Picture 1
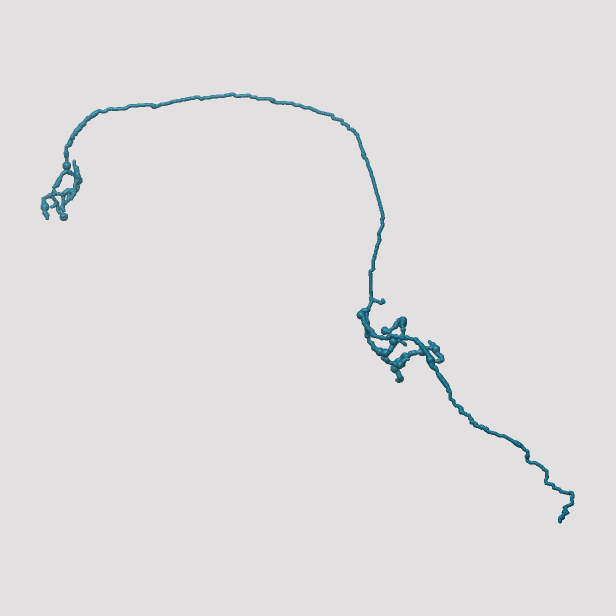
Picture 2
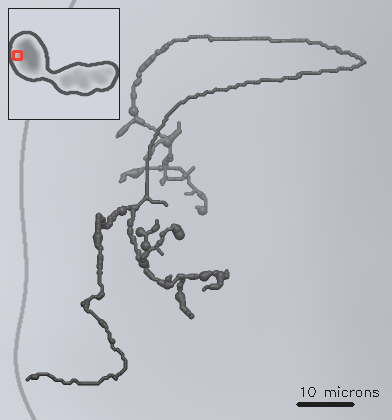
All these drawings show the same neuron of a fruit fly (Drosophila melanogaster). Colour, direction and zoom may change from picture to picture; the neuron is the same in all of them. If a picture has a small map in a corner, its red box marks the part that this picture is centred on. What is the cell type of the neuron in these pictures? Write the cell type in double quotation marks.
"ORN_DC2"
